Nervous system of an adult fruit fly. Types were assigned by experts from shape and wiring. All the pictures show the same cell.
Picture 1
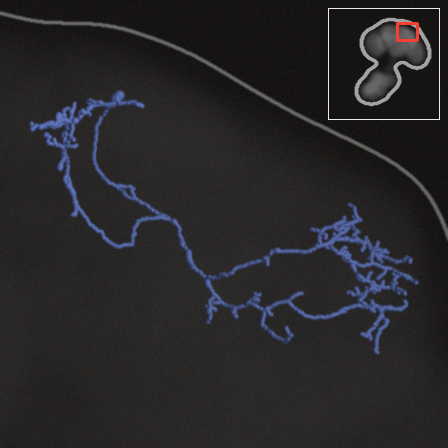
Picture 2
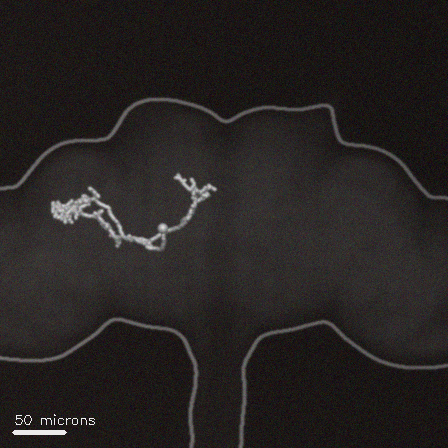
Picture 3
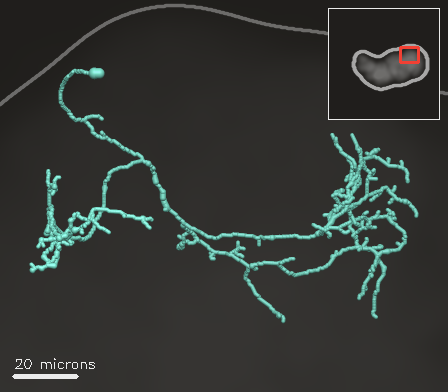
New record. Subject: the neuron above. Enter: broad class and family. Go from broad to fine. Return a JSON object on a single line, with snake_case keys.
{"broad_class": "central-brain intrinsic neuron", "family": "hemilineage SMPpd1"}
